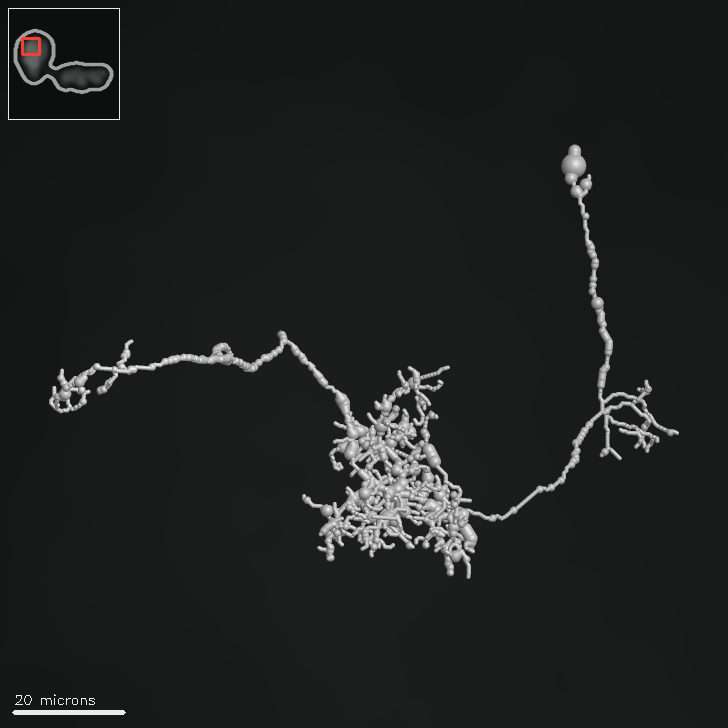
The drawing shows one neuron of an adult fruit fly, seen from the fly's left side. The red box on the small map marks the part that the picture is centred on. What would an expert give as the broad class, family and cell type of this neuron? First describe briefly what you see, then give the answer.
Its cell body lies at the upper right of the picture. From left to right in the picture it spans about 120 microns. Dozens of branch ends can be seen. This is a central-brain intrinsic neuron. The name of its family is class CX. The cell type is PFR_a.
